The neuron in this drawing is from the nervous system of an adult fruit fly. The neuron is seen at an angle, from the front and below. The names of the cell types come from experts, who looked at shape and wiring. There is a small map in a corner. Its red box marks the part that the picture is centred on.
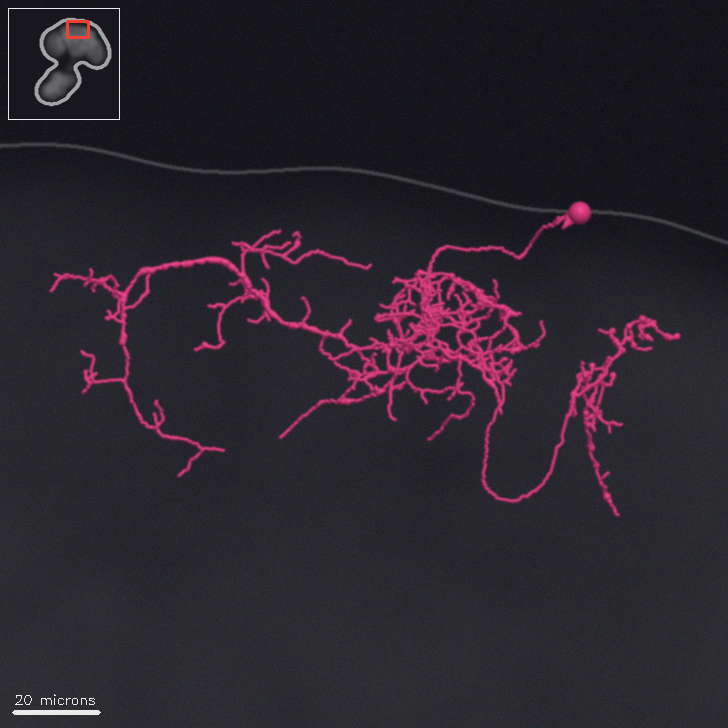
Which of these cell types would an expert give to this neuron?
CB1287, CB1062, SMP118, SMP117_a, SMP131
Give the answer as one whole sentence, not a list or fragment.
Among cell types, the one for this neuron is SMP117_a.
